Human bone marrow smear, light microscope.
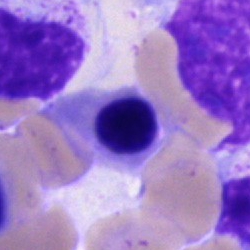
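Erythroblast, the central cell. Chromatin dense and almost uniformly dark, with no open pattern visible. Cytoplasm pale greyish-lavender blue and without granules. Outline irregular and angular, indented where neighbouring cells press on it.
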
